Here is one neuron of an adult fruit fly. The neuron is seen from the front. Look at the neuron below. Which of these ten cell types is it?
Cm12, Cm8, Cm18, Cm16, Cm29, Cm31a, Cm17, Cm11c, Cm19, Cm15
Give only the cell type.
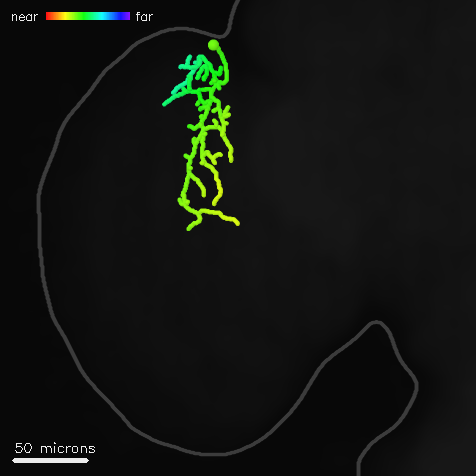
Cm12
